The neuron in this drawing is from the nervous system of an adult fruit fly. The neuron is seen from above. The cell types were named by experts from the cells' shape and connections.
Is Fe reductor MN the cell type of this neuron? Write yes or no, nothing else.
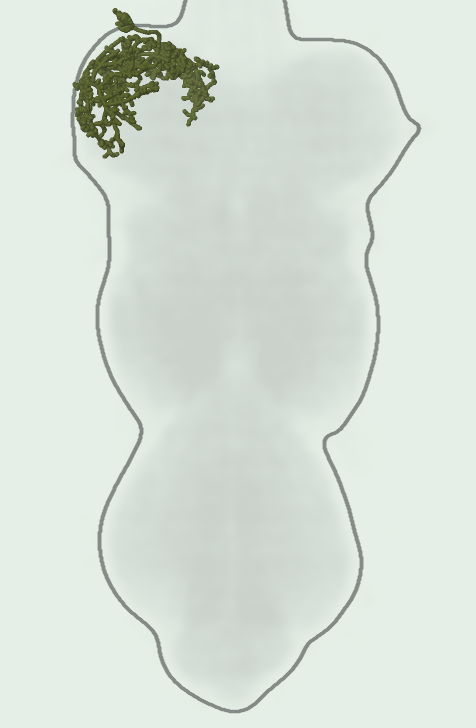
yes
